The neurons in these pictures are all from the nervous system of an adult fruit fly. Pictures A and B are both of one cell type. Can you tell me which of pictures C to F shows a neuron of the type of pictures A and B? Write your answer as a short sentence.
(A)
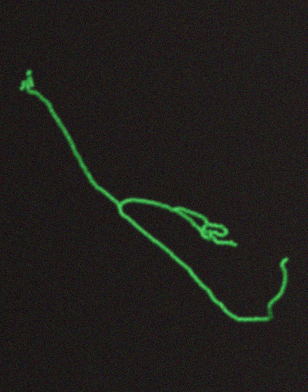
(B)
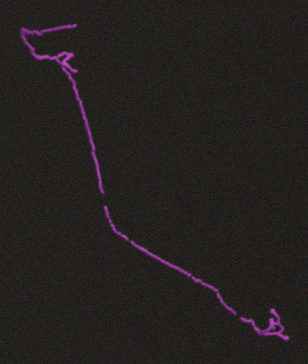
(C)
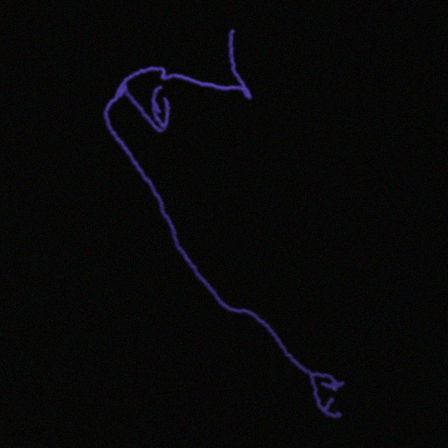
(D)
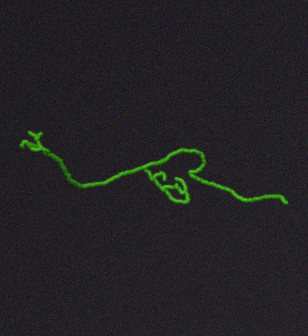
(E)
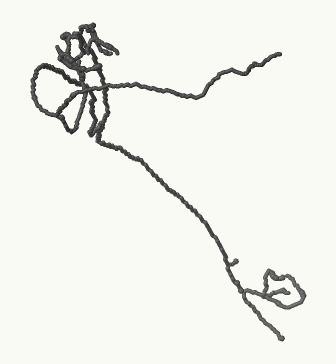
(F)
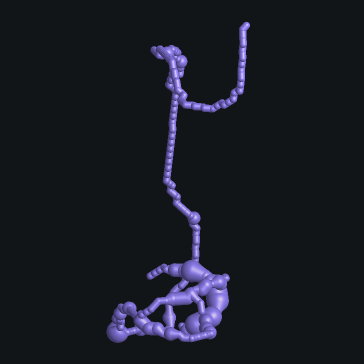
Picture C is of the same cell type.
